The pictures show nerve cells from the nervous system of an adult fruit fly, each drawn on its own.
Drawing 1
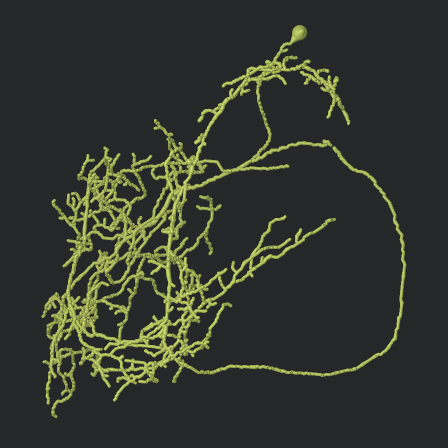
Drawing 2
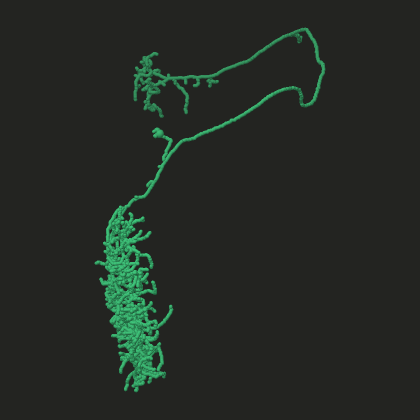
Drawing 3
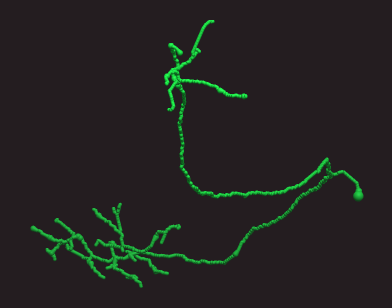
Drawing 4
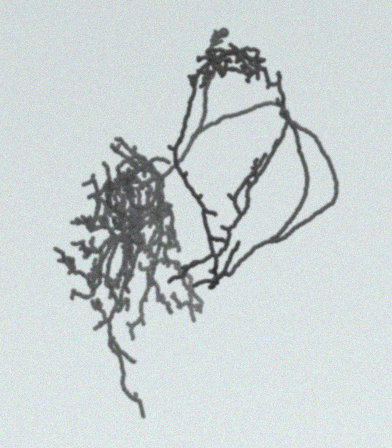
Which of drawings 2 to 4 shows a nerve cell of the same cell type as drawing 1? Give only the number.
4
